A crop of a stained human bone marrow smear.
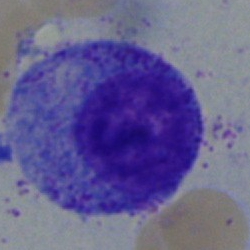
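Myelocyte. Image blurred; fine detail soft. Cytoplasm abundant, bluish, filling the left part of the cell. Scattered purple granules throughout it and over the nucleus edge. Loose purple granules on the background around the cell.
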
